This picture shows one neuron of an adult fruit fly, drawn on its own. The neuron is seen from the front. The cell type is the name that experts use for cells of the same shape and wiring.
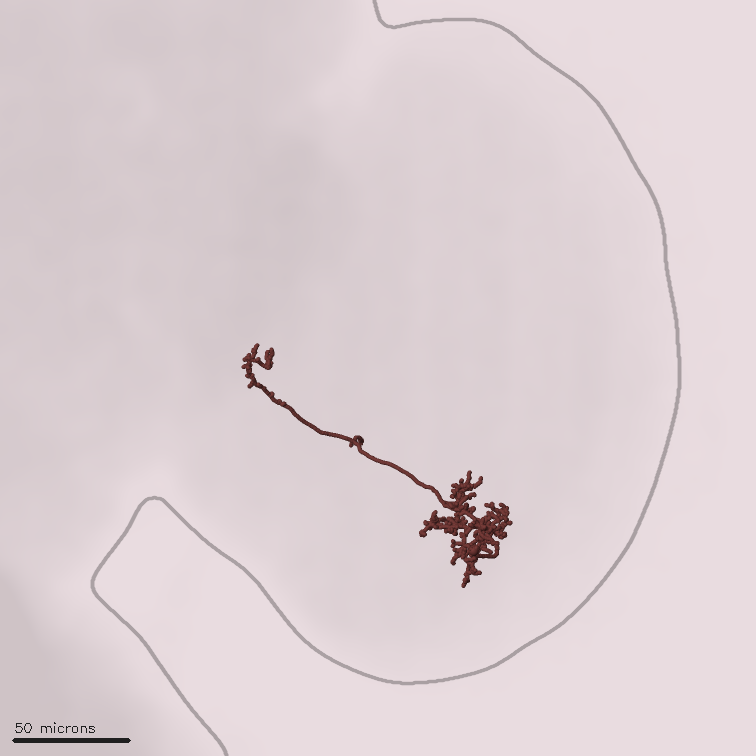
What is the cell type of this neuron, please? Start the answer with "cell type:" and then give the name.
cell type: TmY10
